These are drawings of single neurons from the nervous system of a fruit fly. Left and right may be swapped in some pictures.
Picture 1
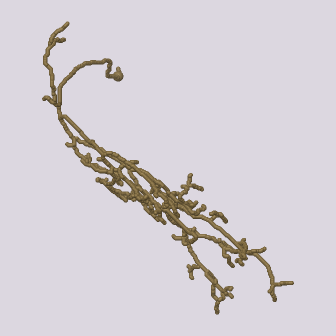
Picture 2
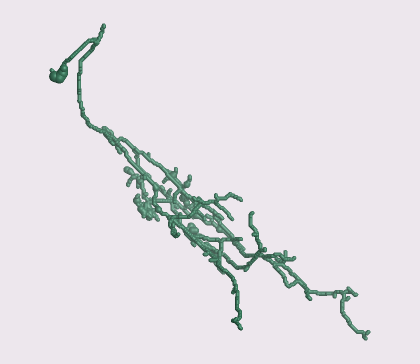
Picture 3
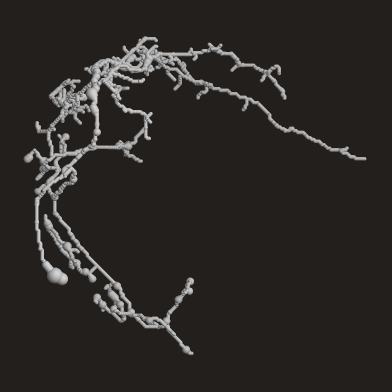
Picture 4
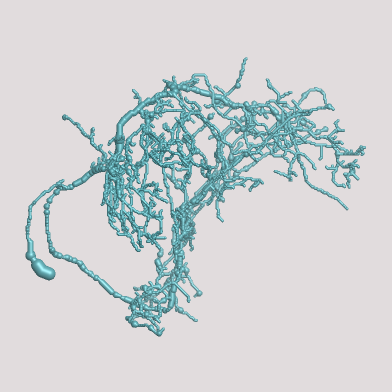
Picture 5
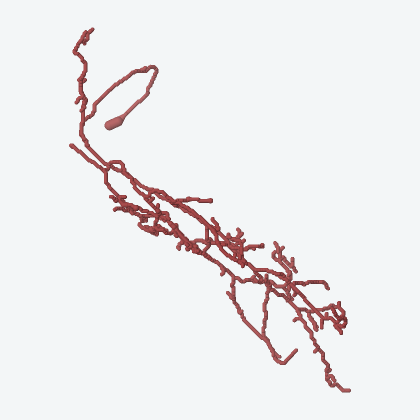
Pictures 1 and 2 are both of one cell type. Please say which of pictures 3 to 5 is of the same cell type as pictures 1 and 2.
Picture 5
